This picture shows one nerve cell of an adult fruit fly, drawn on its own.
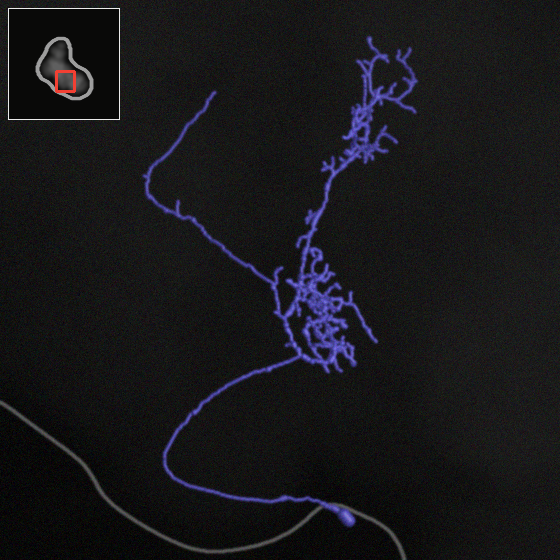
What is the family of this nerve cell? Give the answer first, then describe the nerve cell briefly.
The family is hemilineage MD3. It is a central-brain intrinsic neuron. Its cell body lies at the bottom of the picture. The picture shows dozens of branch ends.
